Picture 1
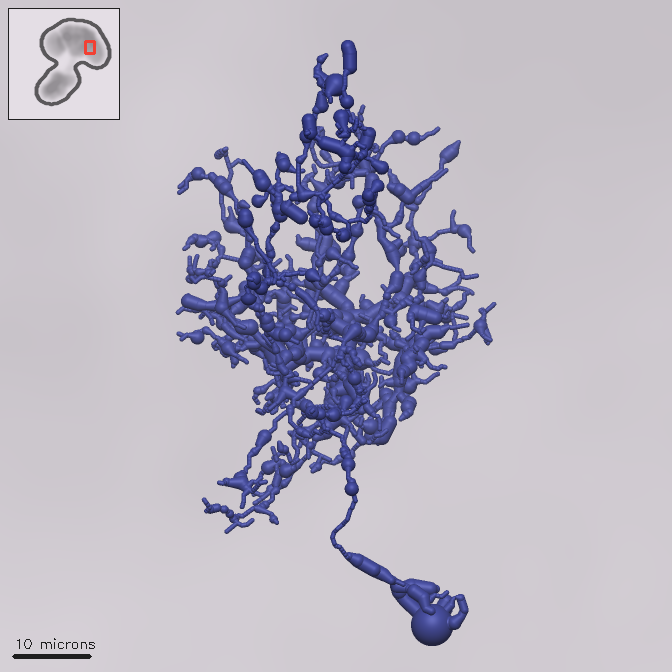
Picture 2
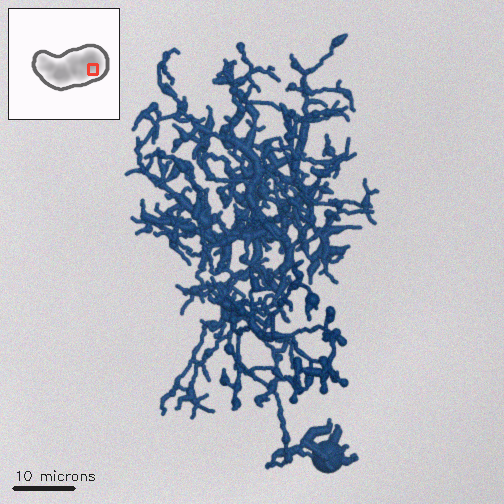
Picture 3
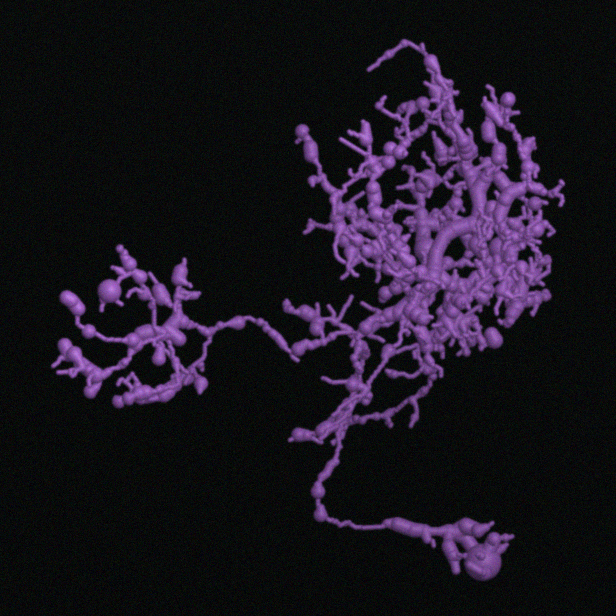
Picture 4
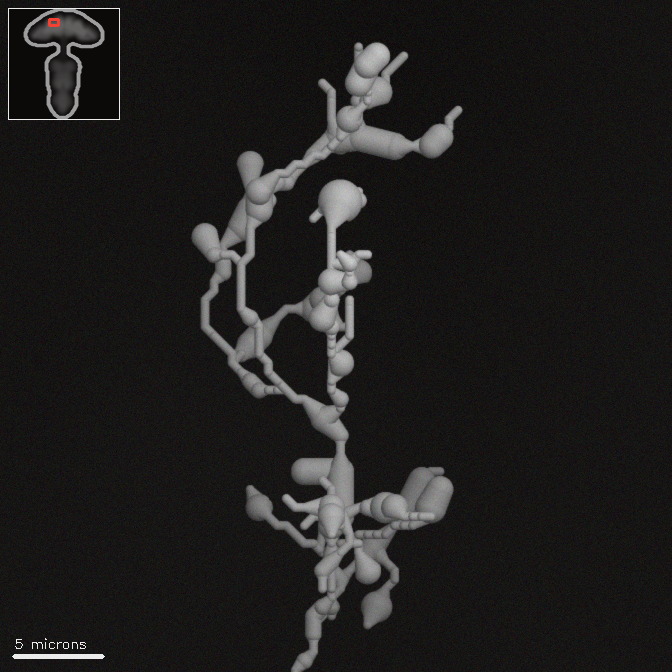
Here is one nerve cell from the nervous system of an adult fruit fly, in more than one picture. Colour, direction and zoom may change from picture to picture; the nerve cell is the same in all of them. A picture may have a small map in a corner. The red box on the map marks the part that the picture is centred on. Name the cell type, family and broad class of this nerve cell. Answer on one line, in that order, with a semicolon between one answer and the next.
SAD021_a; hemilineage WEDa1; central-brain intrinsic neuron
